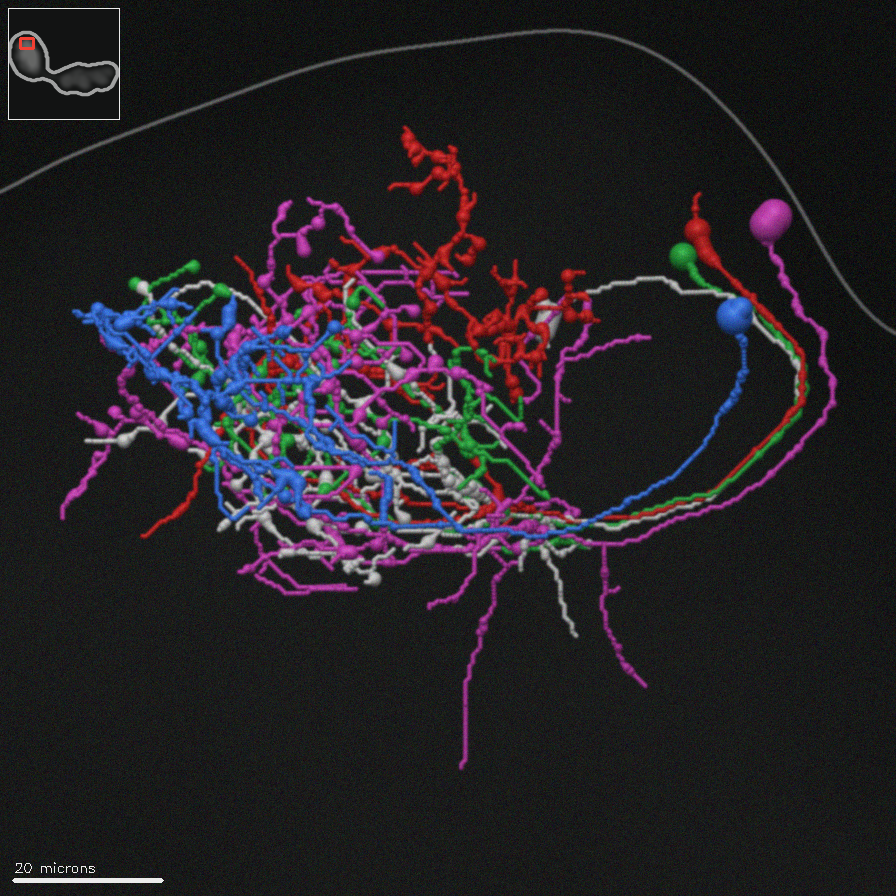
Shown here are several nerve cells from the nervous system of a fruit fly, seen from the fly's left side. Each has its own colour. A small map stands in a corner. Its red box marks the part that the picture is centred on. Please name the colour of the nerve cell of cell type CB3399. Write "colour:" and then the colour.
colour: red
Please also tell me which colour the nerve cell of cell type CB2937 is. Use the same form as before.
colour: green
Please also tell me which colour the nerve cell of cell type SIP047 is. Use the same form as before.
colour: magenta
